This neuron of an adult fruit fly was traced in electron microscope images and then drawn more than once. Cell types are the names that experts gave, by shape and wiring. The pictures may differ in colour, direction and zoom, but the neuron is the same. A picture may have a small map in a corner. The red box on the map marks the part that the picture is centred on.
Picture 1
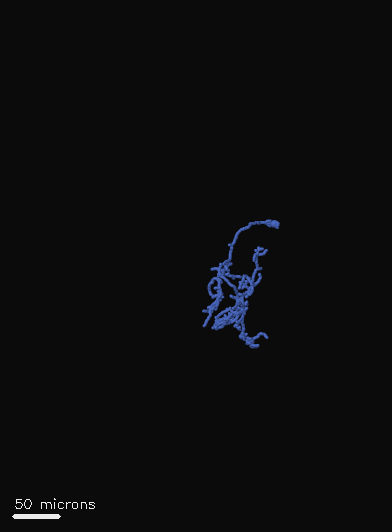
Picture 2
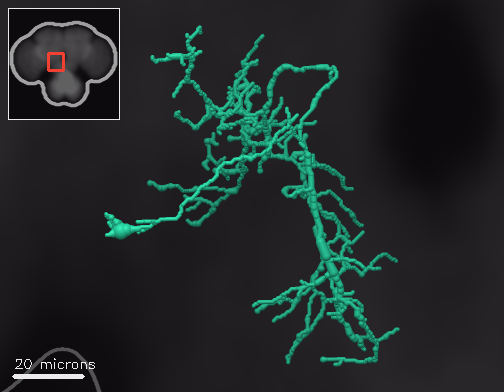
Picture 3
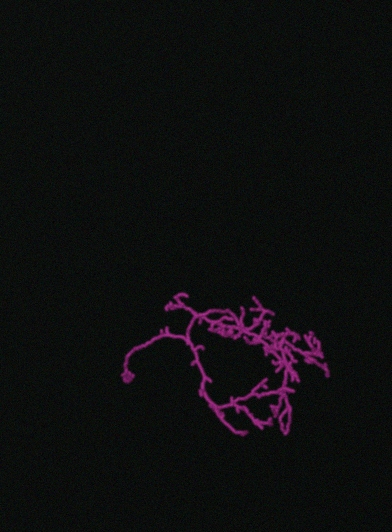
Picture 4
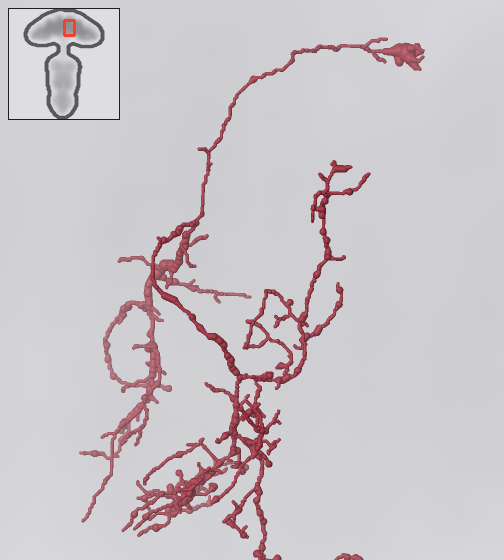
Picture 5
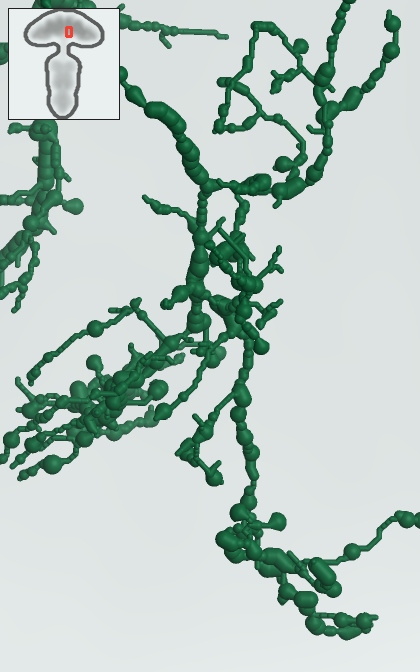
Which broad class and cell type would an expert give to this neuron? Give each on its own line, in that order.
central-brain intrinsic neuron
GNG502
